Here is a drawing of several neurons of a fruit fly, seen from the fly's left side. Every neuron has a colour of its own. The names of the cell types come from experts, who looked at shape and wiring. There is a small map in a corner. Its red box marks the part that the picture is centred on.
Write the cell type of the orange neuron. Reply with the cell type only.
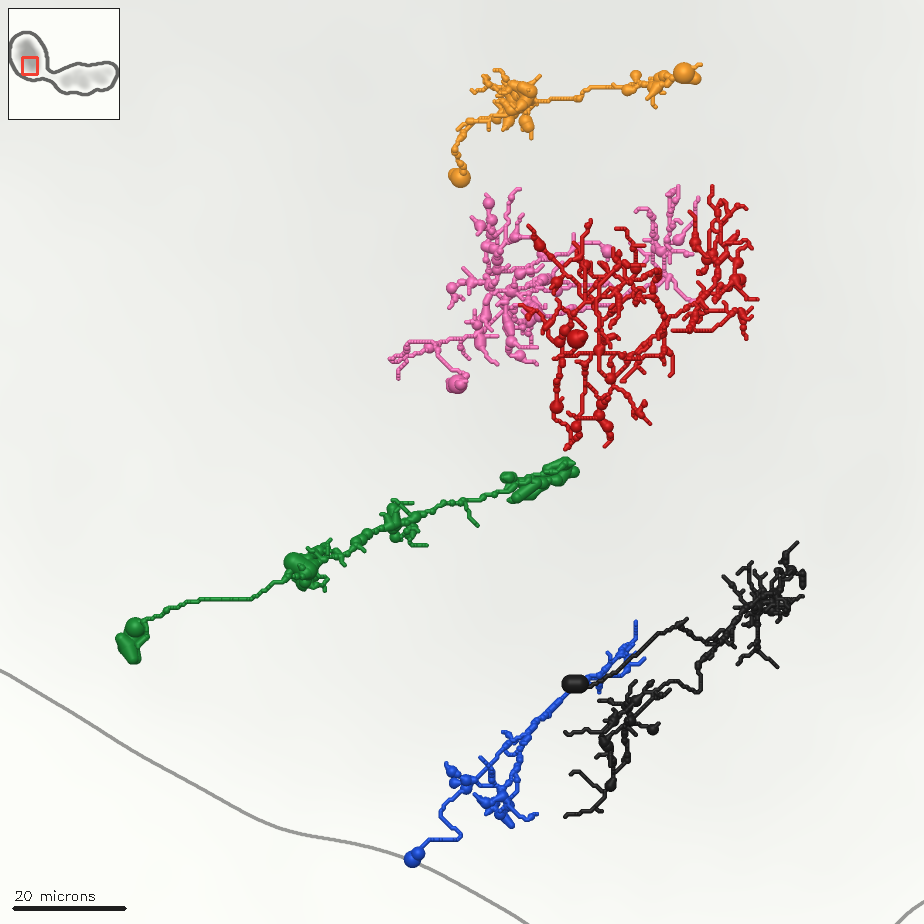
Mi9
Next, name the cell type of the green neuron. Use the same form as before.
Mi1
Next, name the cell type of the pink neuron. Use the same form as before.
Mi10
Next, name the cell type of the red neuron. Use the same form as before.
Mi14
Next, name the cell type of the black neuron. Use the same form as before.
Mi2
